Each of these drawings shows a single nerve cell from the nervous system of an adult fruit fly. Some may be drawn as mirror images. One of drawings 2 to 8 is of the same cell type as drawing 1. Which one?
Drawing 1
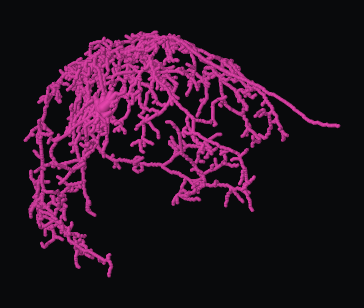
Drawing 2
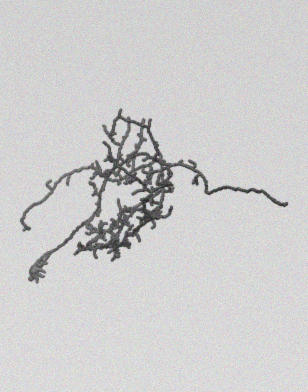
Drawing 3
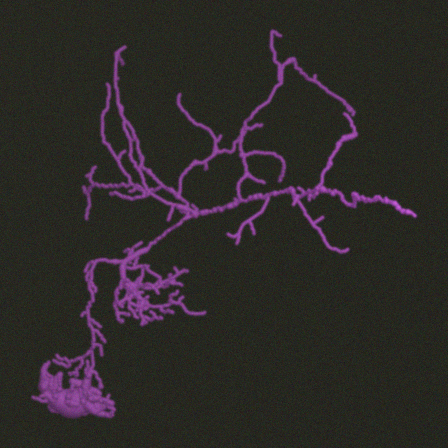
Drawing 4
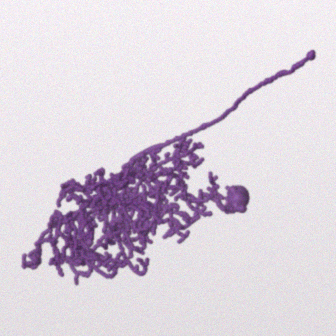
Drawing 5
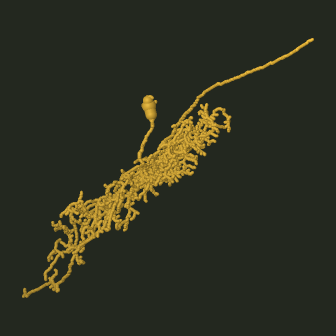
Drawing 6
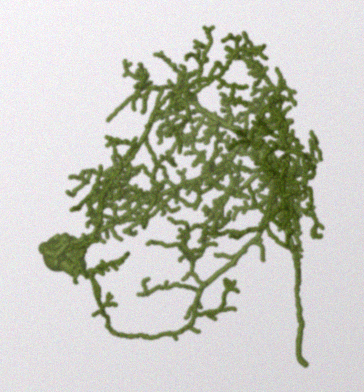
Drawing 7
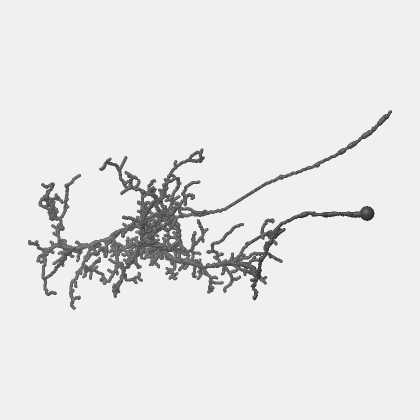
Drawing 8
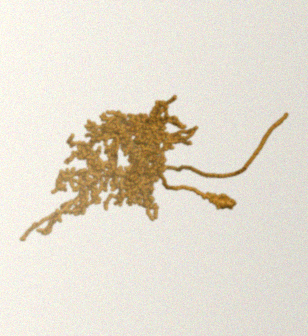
6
